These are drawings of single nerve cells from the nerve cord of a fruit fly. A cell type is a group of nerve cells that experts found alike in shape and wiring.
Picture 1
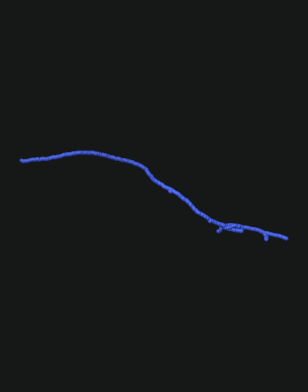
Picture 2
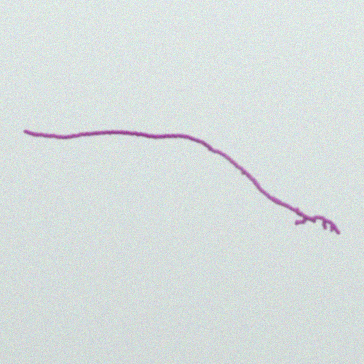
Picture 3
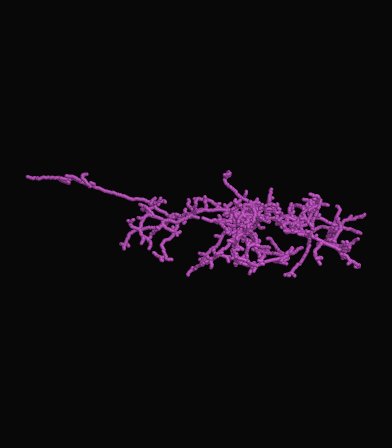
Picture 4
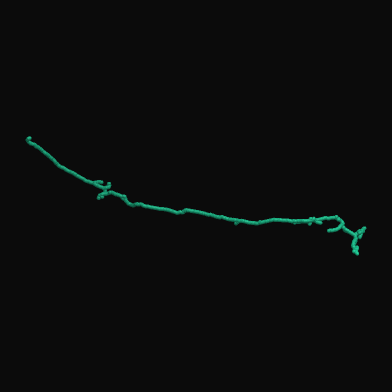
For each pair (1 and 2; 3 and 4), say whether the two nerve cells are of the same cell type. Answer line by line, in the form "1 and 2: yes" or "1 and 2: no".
1 and 2: yes
3 and 4: no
